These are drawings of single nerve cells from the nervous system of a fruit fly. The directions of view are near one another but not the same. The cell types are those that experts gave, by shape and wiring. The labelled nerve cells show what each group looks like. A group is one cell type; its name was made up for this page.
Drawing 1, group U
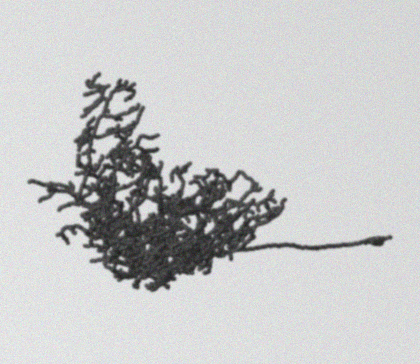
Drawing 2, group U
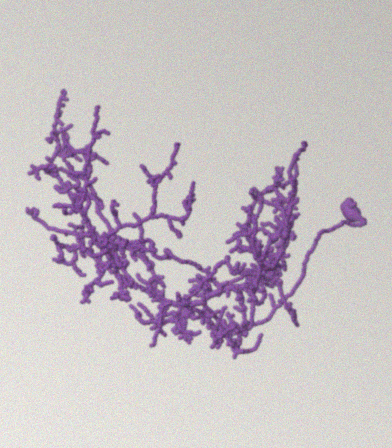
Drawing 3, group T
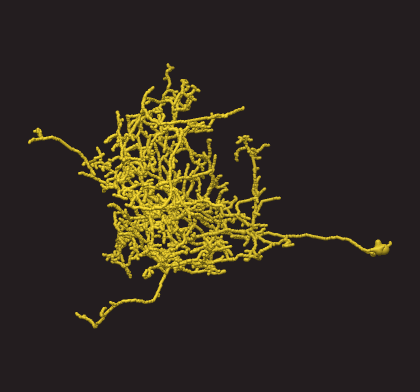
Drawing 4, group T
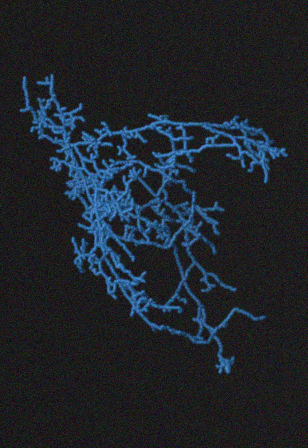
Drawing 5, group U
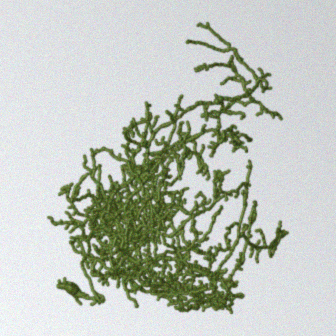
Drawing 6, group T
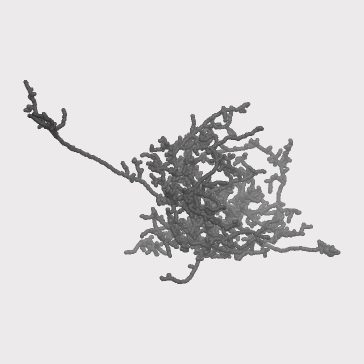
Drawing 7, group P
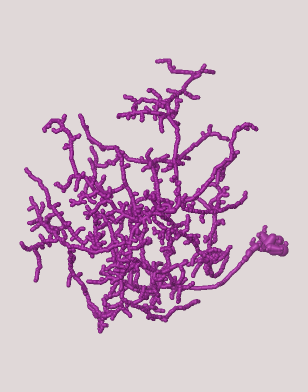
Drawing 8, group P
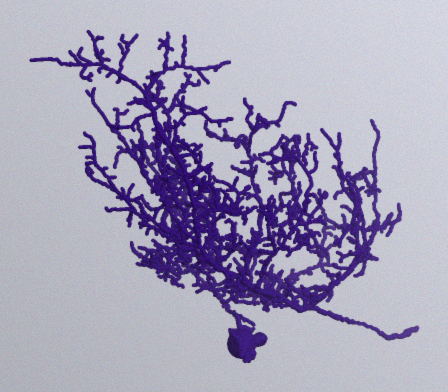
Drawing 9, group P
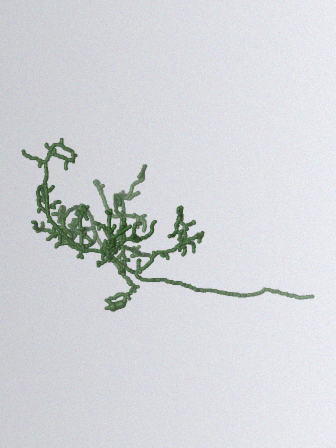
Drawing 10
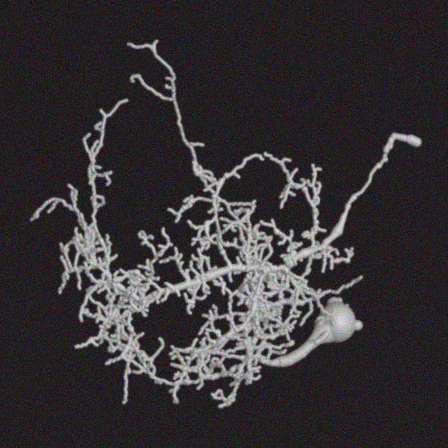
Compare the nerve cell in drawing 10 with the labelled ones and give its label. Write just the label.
group P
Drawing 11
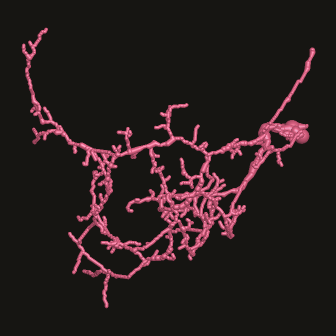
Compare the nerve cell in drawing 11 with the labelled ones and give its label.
group P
